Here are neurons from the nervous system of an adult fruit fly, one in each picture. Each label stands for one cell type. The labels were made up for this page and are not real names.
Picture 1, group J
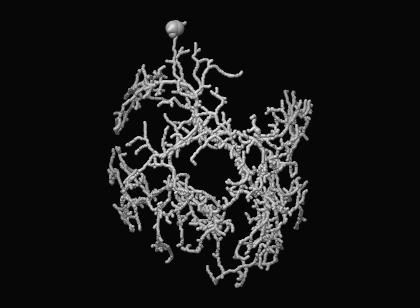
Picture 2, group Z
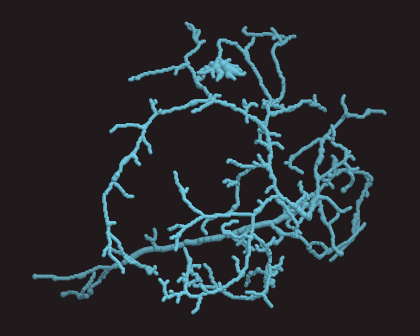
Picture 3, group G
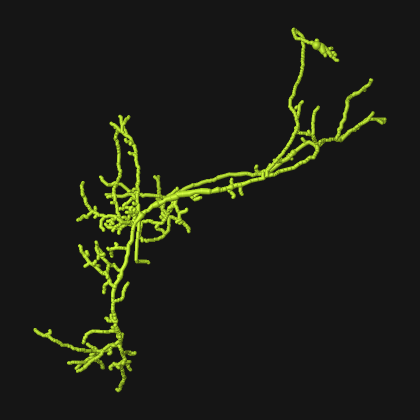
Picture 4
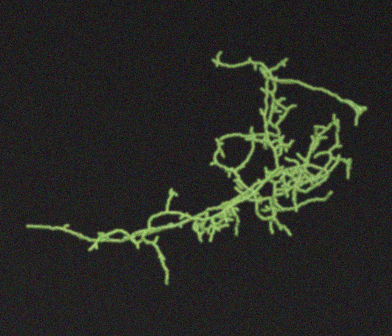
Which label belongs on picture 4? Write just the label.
group Z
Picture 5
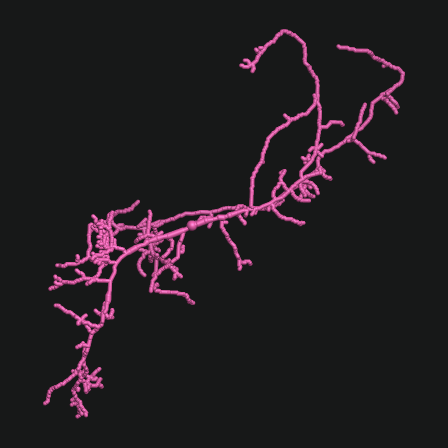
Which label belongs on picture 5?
group G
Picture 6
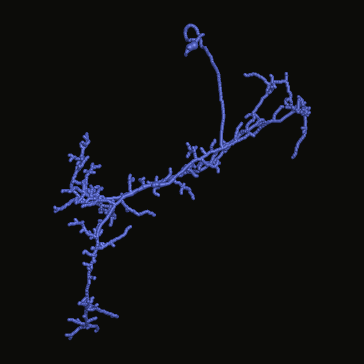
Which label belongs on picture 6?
group G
